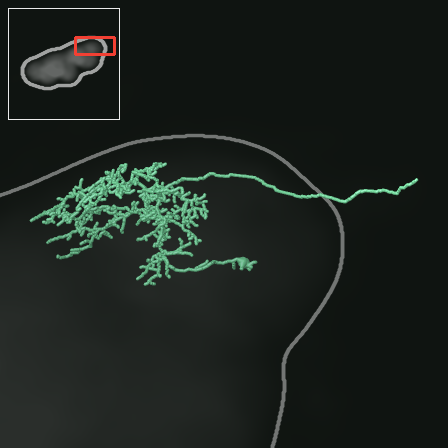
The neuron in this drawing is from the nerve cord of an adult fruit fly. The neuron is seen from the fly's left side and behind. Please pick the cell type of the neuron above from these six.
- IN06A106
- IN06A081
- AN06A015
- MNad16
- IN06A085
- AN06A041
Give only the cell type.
MNad16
